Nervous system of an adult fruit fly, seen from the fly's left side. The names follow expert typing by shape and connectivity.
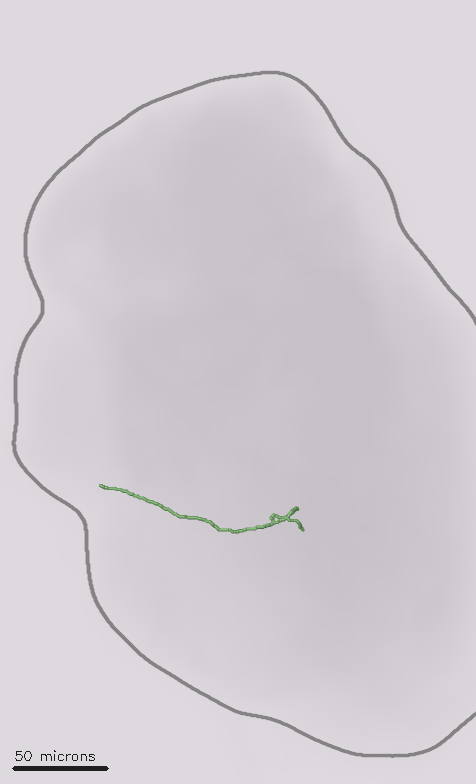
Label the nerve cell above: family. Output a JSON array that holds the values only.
["class mechanosensory"]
